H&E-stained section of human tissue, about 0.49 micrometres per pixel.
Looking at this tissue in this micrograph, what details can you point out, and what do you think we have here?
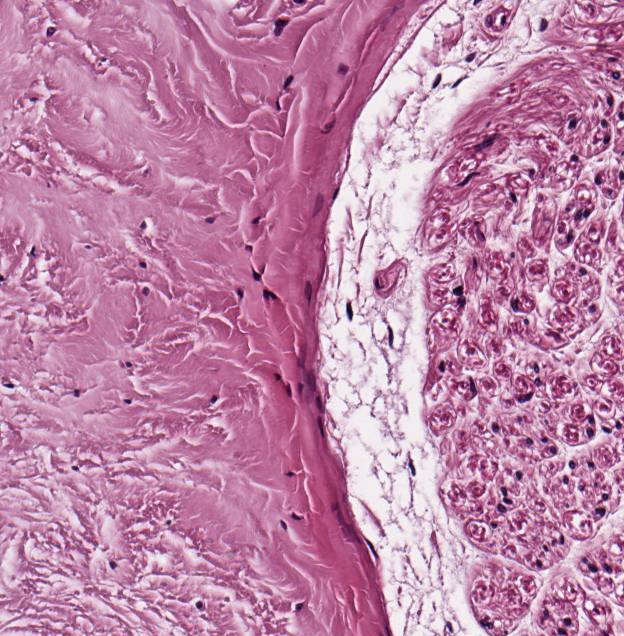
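So: dense pink fibrous tissue across the left half, with a few small dark elongated nuclei; a pale, loose, wispy strip down the middle with scattered spindle-shaped nuclei; and on the right, packed rounded profiles, pink centres with pale rims. This is tibial nerve.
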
